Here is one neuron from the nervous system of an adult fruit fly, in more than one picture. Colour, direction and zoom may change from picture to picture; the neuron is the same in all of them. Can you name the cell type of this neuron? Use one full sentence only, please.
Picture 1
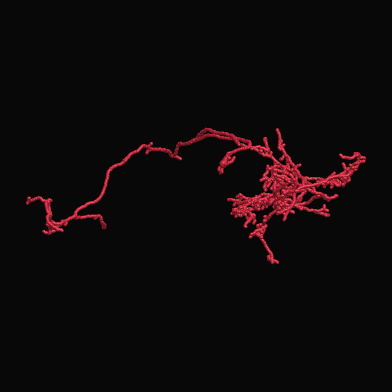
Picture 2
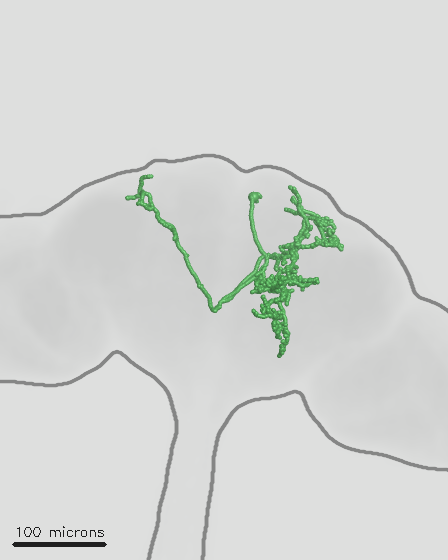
As a matter of cell type, the neuron is VES202m.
